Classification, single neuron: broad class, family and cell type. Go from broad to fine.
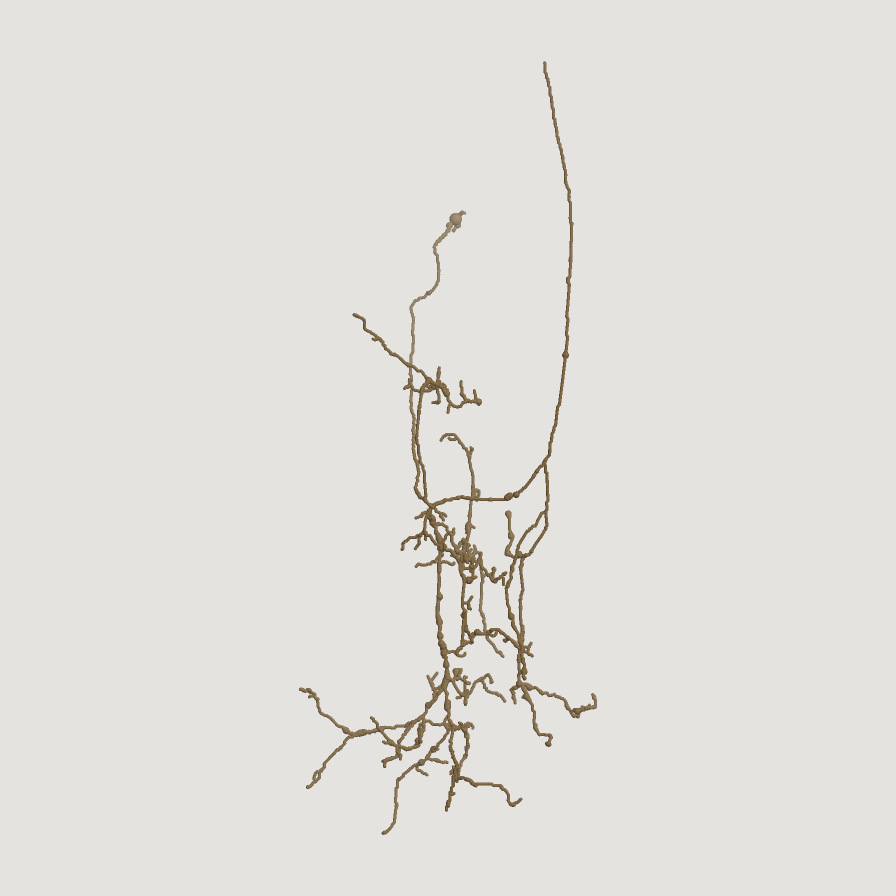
ascending neuron; hemilineage 07B; AN07B070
